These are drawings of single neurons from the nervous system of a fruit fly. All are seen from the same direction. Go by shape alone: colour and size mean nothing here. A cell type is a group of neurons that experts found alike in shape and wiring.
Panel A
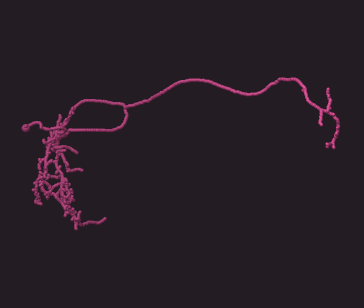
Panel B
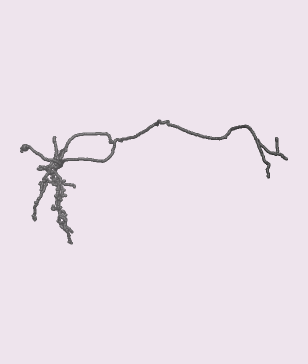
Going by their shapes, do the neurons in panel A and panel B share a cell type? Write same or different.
same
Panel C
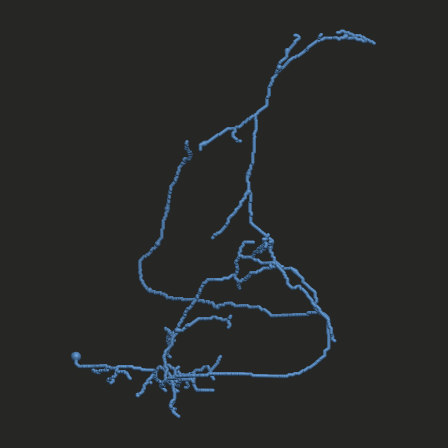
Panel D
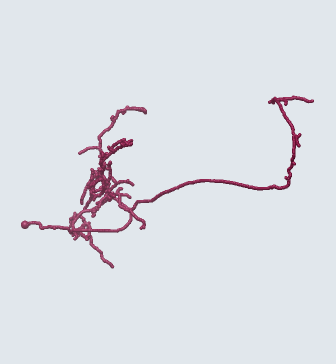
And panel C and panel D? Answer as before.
same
